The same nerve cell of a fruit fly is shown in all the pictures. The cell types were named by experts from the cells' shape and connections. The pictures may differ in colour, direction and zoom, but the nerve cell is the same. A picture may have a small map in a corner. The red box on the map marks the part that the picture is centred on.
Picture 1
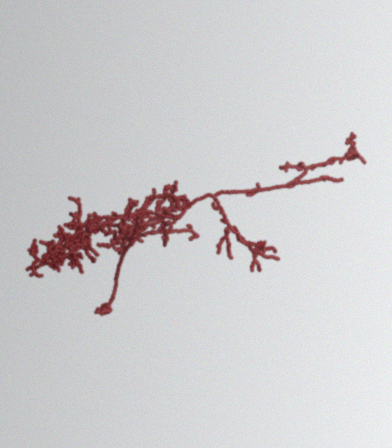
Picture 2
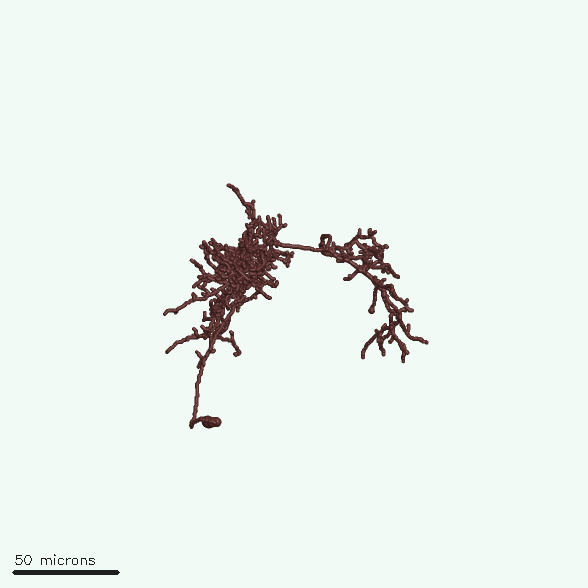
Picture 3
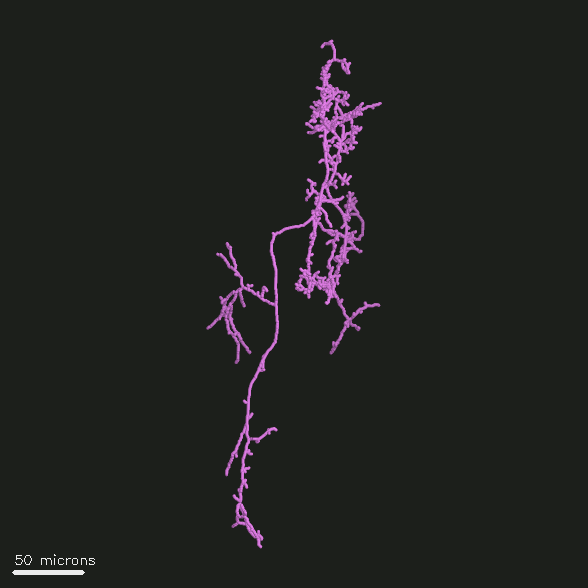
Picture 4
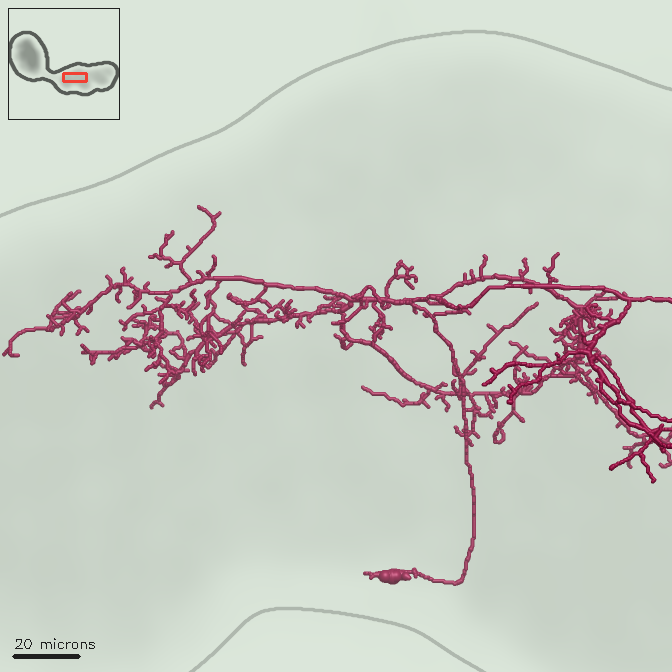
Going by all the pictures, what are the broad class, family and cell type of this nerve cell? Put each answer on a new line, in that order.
nerve-cord intrinsic neuron
hemilineage 07B
IN07B023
